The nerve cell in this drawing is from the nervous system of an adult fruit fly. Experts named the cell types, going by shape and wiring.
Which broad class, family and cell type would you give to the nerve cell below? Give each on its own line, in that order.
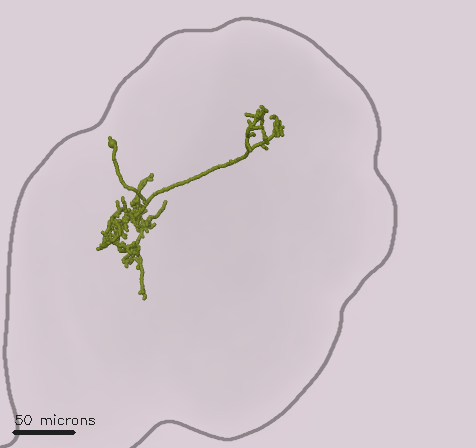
central-brain intrinsic neuron
hemilineage DL1_ventral
AOTU052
